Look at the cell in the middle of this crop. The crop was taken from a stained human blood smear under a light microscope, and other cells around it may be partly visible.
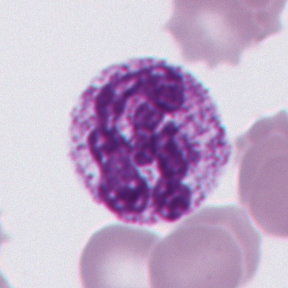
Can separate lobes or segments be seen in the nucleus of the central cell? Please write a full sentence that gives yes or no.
Yes, there is a nucleus divided into separate lobes in this cell.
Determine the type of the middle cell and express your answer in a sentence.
Framed in the middle of the crop is a segmented neutrophil.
